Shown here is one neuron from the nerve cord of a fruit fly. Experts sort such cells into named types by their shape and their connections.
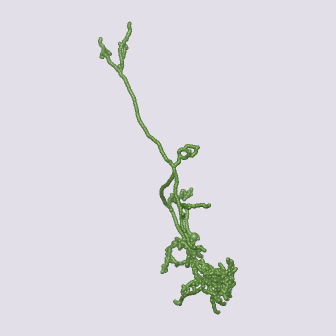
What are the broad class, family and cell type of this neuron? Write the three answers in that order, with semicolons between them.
nerve-cord intrinsic neuron; hemilineage 08B; IN08B033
